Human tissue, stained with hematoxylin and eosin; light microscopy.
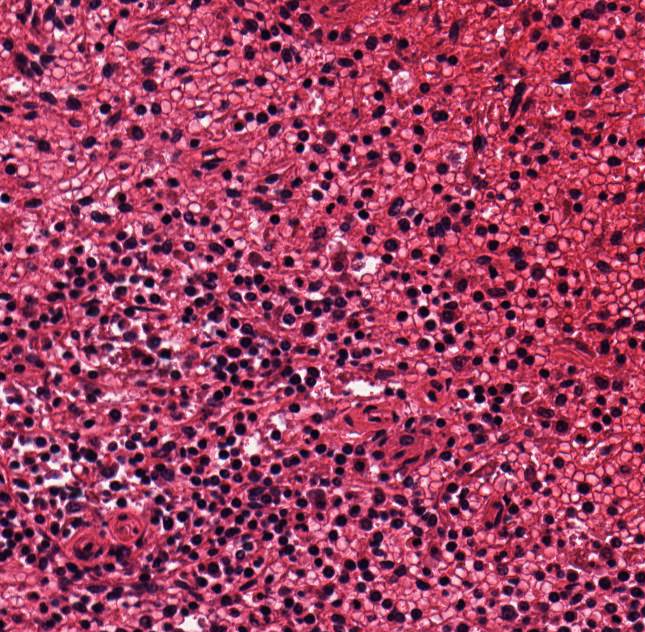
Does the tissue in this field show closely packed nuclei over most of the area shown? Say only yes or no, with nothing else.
Yes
